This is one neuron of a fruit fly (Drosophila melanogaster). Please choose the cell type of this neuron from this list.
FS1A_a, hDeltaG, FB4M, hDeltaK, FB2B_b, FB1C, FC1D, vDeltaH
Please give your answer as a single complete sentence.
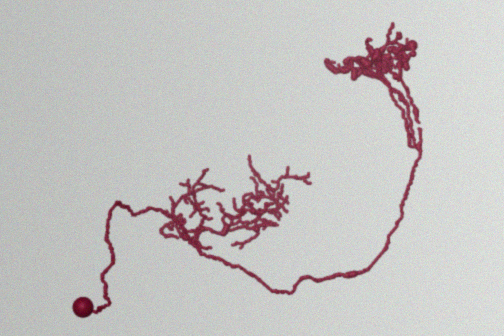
This neuron is typed as hDeltaK.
